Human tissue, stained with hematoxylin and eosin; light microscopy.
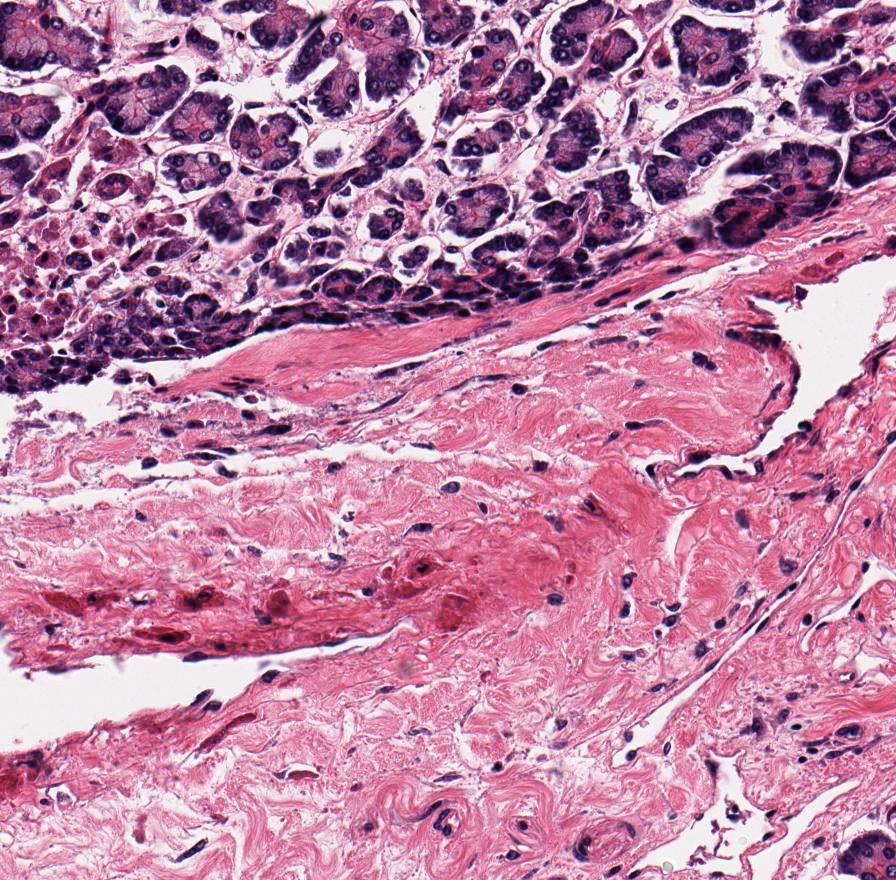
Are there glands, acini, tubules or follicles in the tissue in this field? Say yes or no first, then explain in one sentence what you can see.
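Yes. Closely packed glandular tissue fills the top third of the field, and pink connective tissue fills the lower two-thirds.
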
